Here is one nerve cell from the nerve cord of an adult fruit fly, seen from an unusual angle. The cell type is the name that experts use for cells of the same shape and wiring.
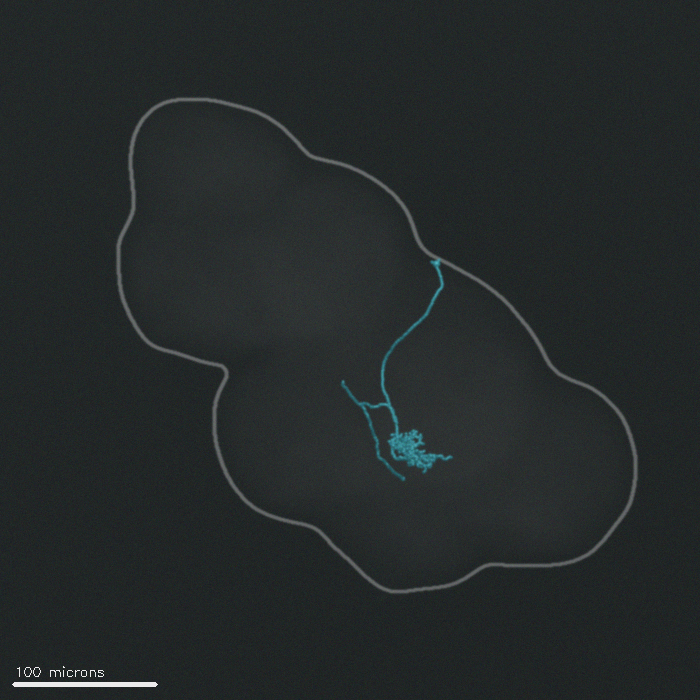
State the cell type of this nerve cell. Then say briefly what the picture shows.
It is of cell type IN23B075. This is a nerve-cord intrinsic neuron. From top to bottom in the picture it spans about 160 microns. In this view it is taller than it is wide.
